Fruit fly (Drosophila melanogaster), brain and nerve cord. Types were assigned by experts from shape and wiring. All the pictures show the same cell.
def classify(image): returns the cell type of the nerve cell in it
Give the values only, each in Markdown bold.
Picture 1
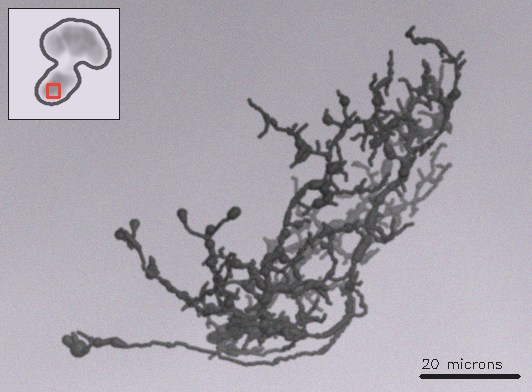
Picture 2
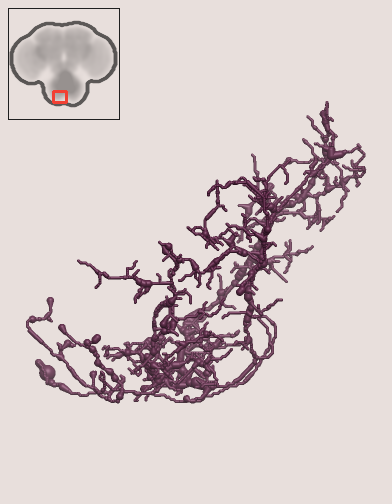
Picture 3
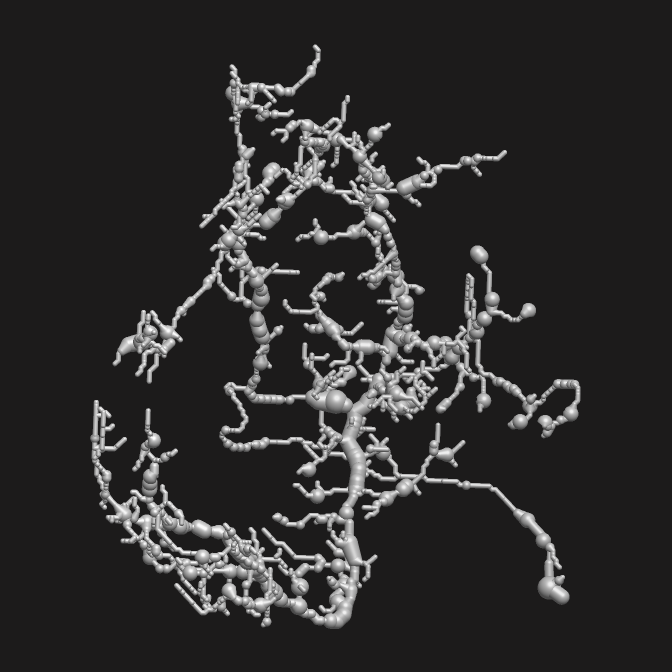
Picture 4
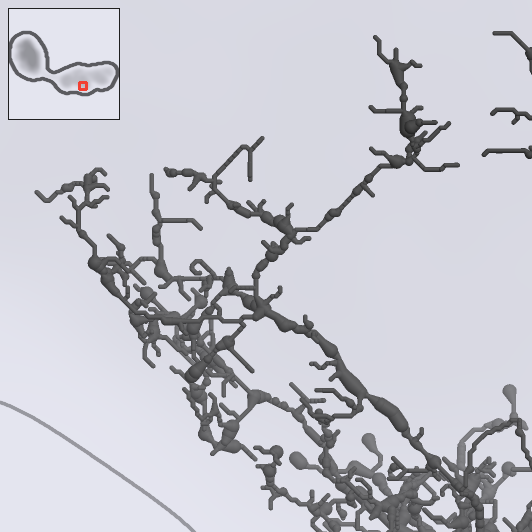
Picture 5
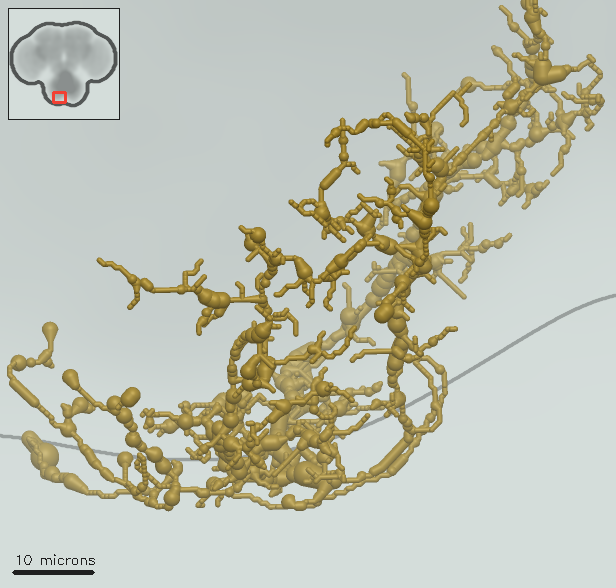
**IN01B021**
